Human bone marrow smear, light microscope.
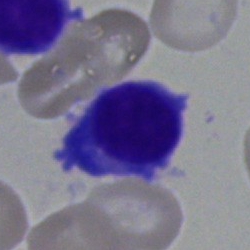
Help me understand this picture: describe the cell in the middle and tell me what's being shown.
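First, the nucleus: dense, nearly uniform dark purple. Then the cytoplasm, which is blue, scant, and lying mostly on the lower-left side of the nucleus. At the lower left the outline turns irregular, with small ragged cytoplasmic projections. So: a plasma cell.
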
